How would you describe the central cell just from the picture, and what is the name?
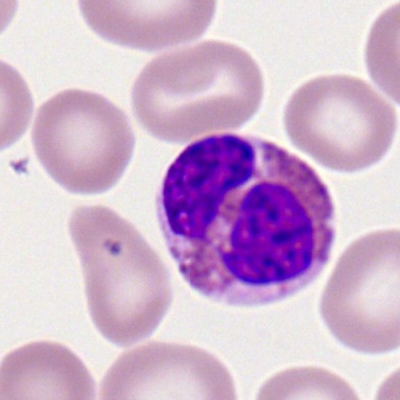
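Outline's round and smooth here. You get two nuclear lobes, one at the upper left and the other at the lower right, with no nucleoli showing in the nucleus. That's an eosinophil.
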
